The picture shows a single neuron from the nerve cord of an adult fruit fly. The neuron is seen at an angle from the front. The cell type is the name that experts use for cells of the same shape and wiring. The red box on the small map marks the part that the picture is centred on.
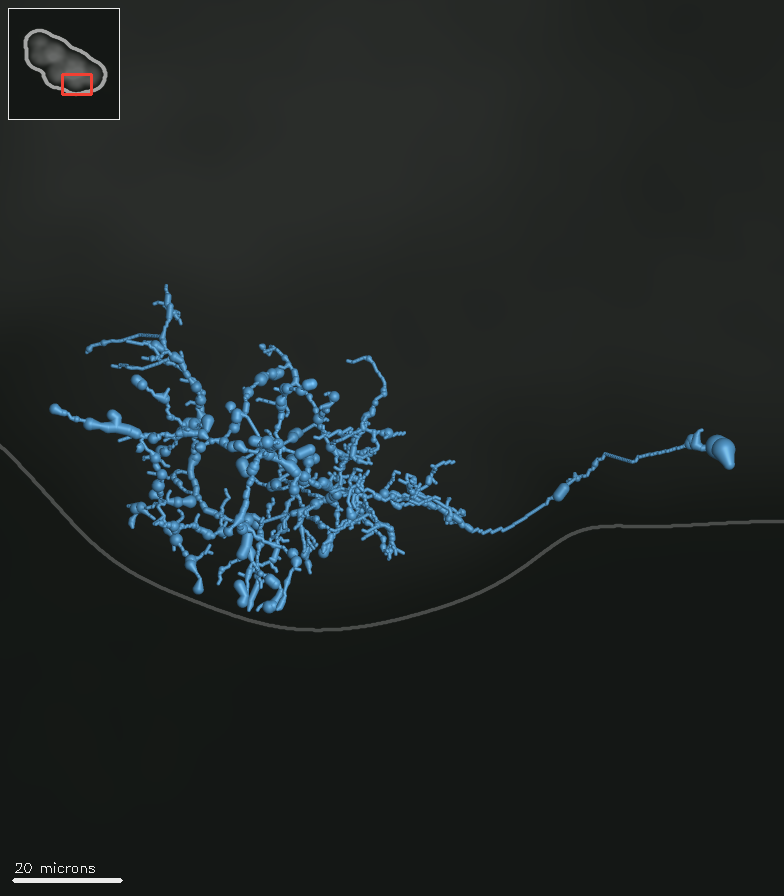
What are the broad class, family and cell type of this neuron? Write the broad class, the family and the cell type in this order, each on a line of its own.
nerve-cord intrinsic neuron
hemilineage 13B
IN13B035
